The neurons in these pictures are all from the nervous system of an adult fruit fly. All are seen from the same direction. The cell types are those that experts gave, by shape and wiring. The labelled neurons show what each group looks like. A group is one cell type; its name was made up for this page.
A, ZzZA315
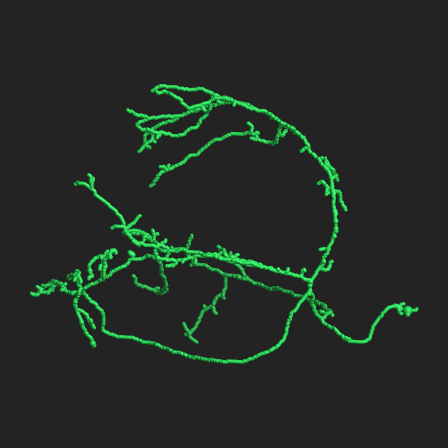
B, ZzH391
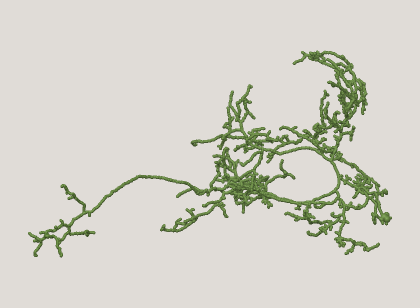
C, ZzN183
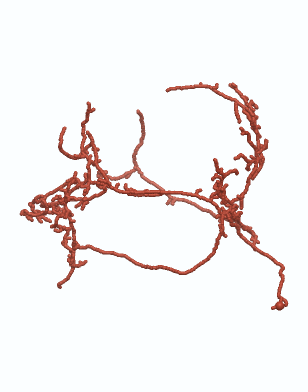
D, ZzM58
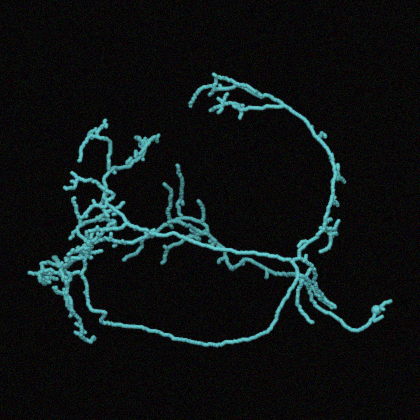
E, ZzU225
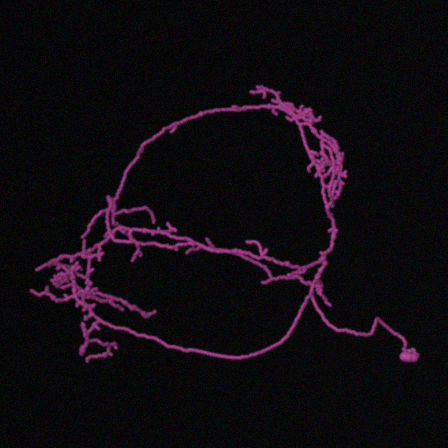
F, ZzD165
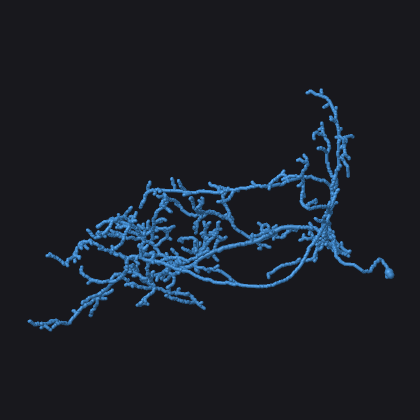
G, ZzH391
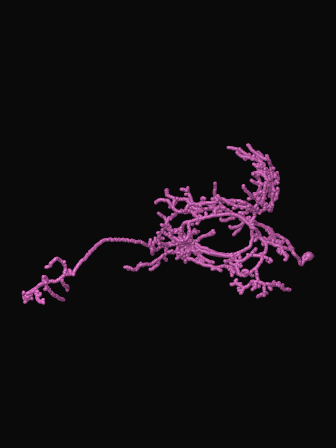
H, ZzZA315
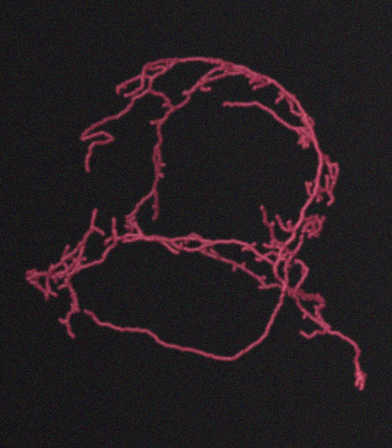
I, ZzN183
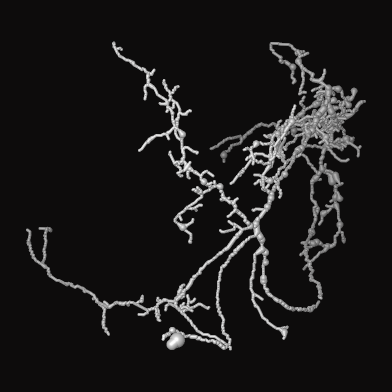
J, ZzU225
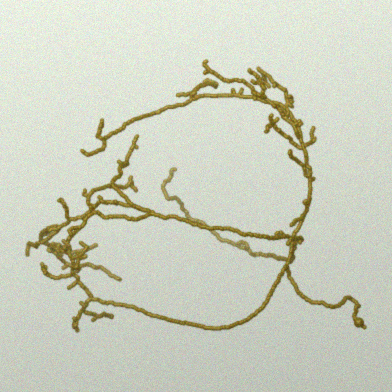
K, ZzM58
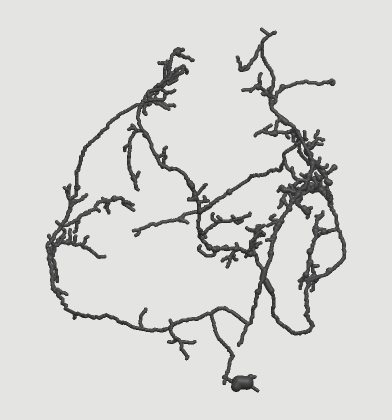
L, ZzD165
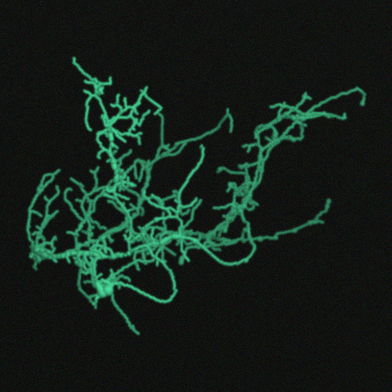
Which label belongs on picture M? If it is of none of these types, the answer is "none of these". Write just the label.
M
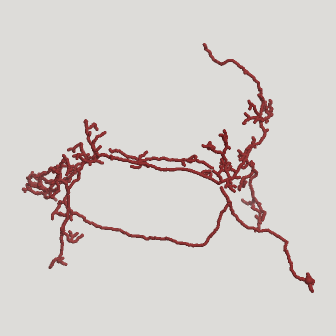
none of these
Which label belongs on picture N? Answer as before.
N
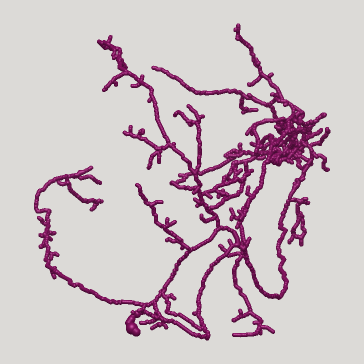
ZzN183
